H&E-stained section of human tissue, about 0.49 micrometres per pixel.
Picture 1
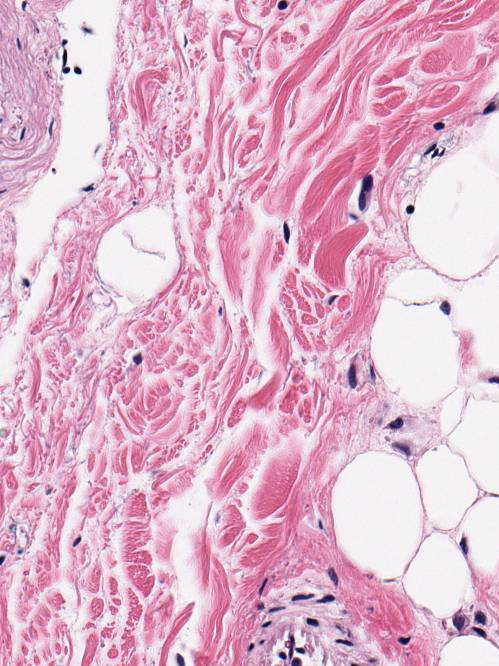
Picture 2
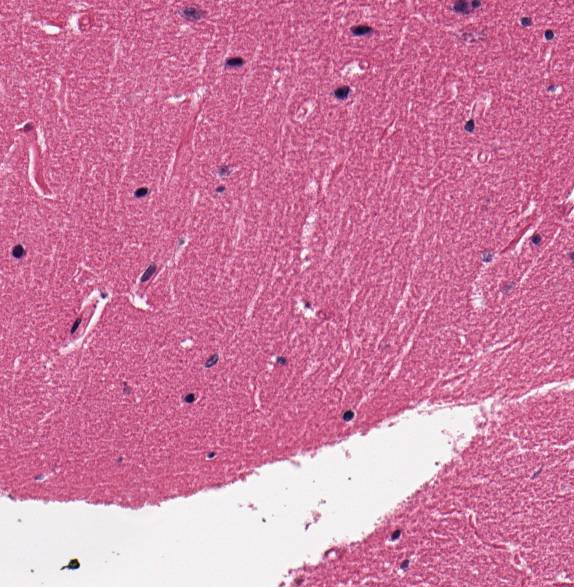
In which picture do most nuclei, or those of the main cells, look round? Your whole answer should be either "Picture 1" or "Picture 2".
Picture 2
